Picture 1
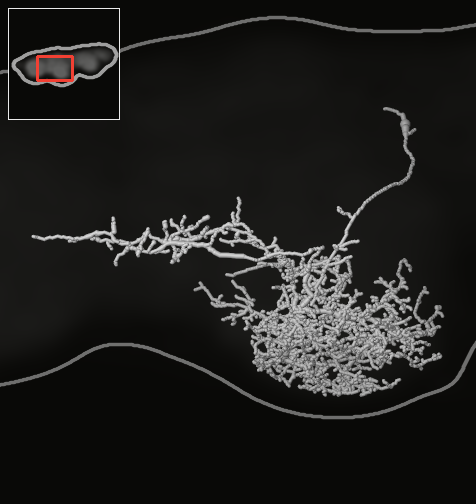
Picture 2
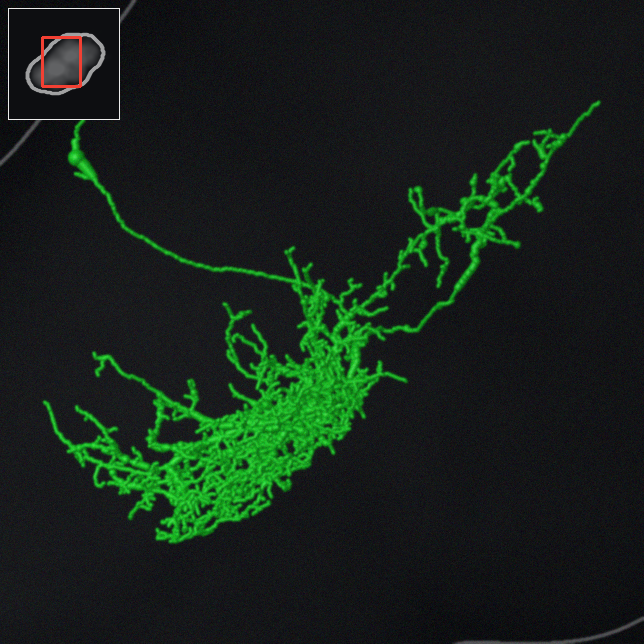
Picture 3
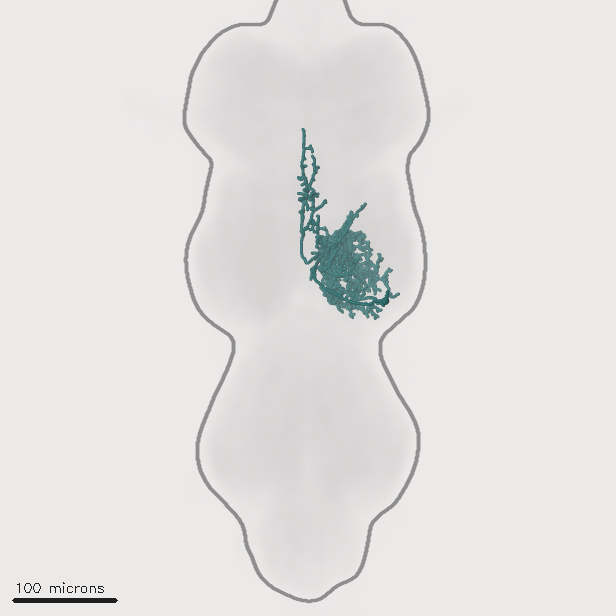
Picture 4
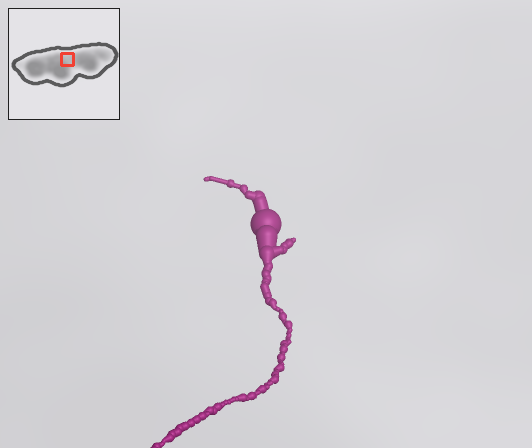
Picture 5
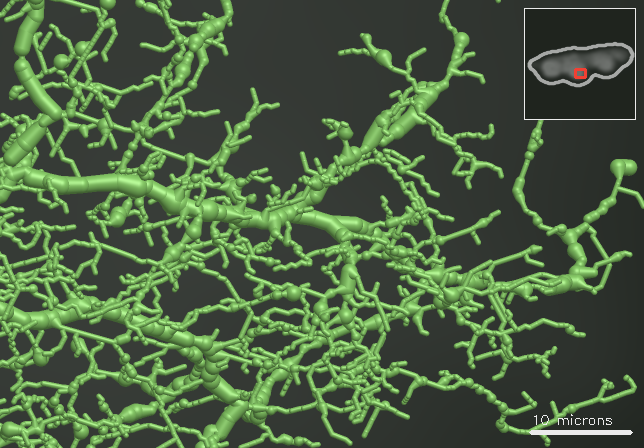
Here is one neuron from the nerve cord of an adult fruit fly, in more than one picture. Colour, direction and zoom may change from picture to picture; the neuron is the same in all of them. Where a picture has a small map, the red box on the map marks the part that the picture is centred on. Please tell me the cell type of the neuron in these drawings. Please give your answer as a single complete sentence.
By its cell type, the neuron is IN23B007.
